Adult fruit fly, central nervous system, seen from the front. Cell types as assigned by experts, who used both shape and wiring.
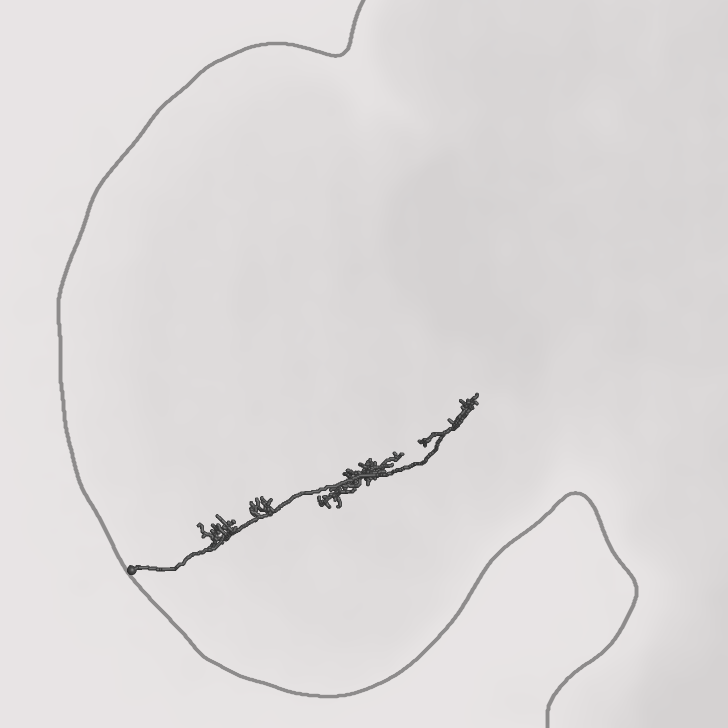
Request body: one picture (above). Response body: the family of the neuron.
TmY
